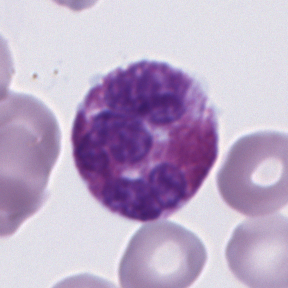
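Eosinophil, checked feature by feature. The outline is roughly round, and dense purple granules fill the cytoplasm. Small pale spots lie between the lobes near the middle of the cell. No nucleoli are visible.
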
